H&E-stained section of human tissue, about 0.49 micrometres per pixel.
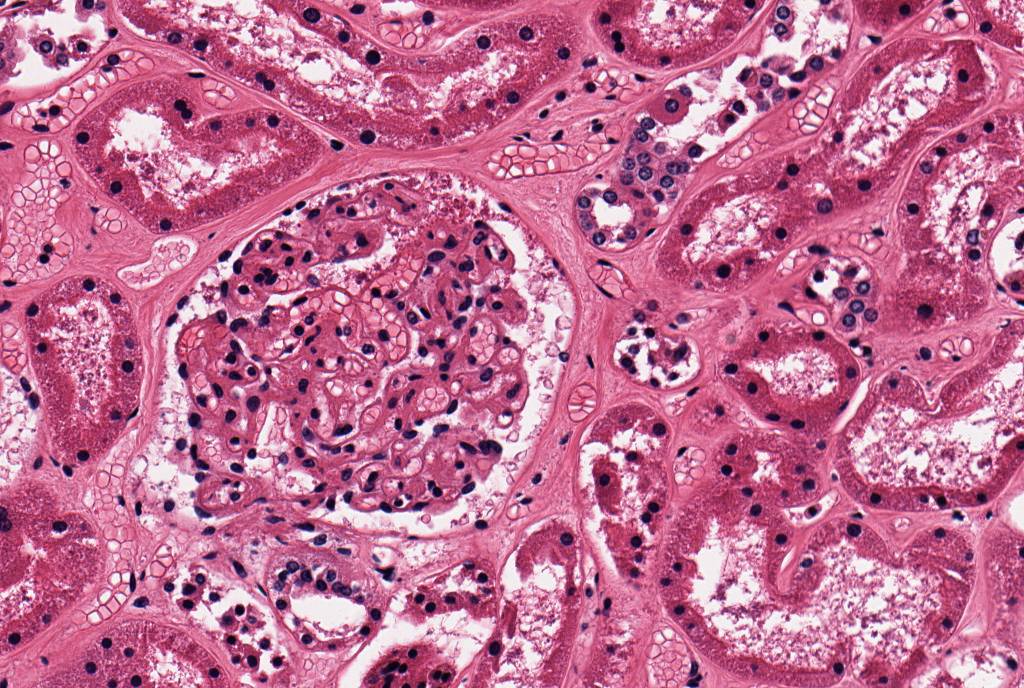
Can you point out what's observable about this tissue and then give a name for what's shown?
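One round glomerulus lies left of centre among packed tubular cross-sections. Most tubules have cuboidal cells with granular pink cytoplasm, round dark nuclei. Many lumina hold pale, flocculent granular material, leaving ragged luminal borders. A few upper-central tubules have pale cytoplasm and crowded, round, dark nuclei. This is renal cortex.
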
